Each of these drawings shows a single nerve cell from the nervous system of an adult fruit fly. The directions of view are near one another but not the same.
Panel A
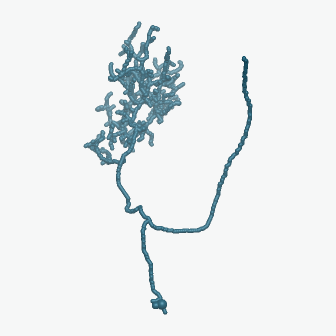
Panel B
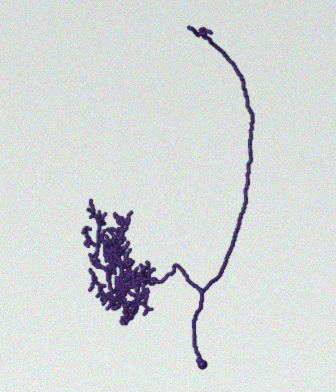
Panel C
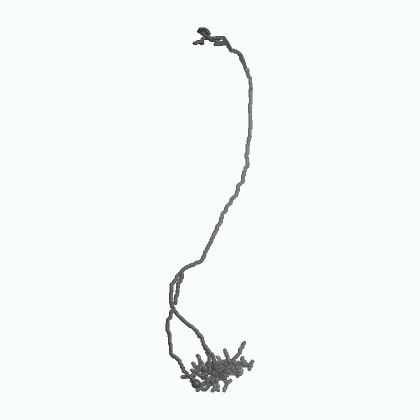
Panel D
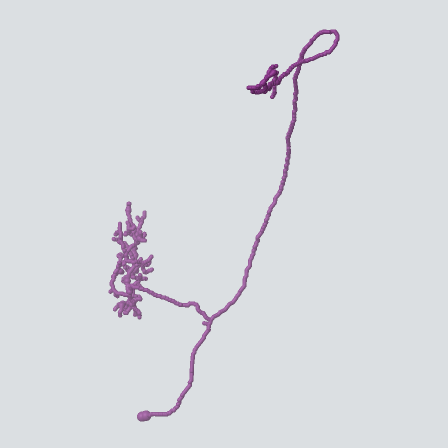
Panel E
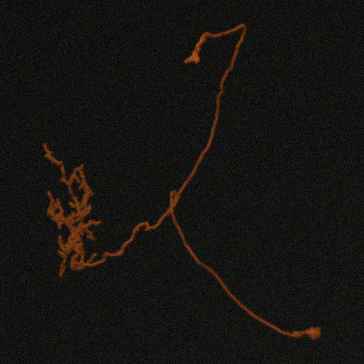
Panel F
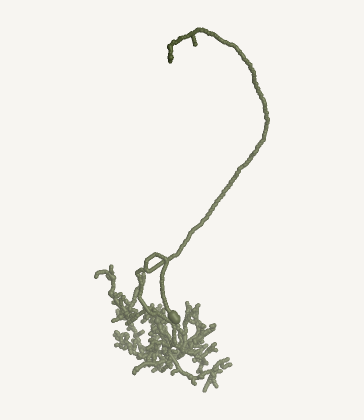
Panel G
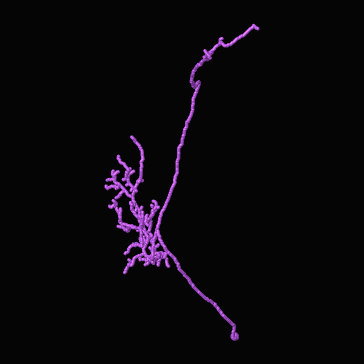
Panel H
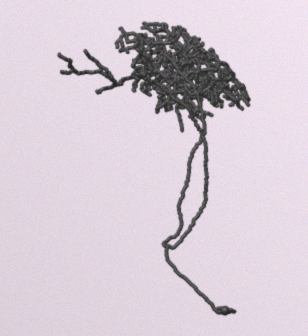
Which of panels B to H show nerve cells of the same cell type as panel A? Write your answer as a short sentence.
Panel B, panel F and panel H are of the same cell type.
